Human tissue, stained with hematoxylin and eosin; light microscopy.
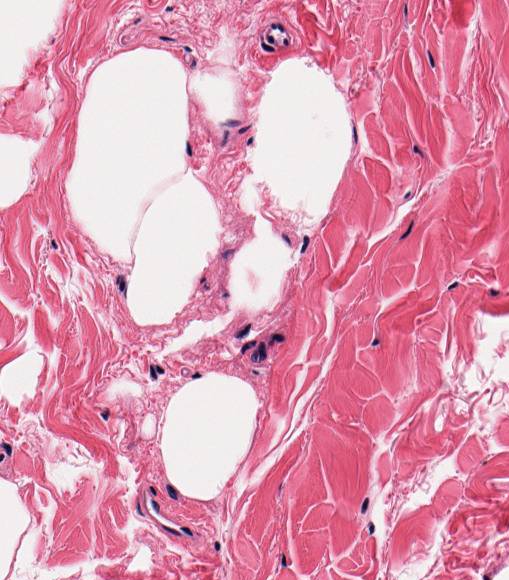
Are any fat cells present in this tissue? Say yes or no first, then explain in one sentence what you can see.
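Yes. The clear spaces are adipocytes, each bounded by a thin membrane and empty of stained content.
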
